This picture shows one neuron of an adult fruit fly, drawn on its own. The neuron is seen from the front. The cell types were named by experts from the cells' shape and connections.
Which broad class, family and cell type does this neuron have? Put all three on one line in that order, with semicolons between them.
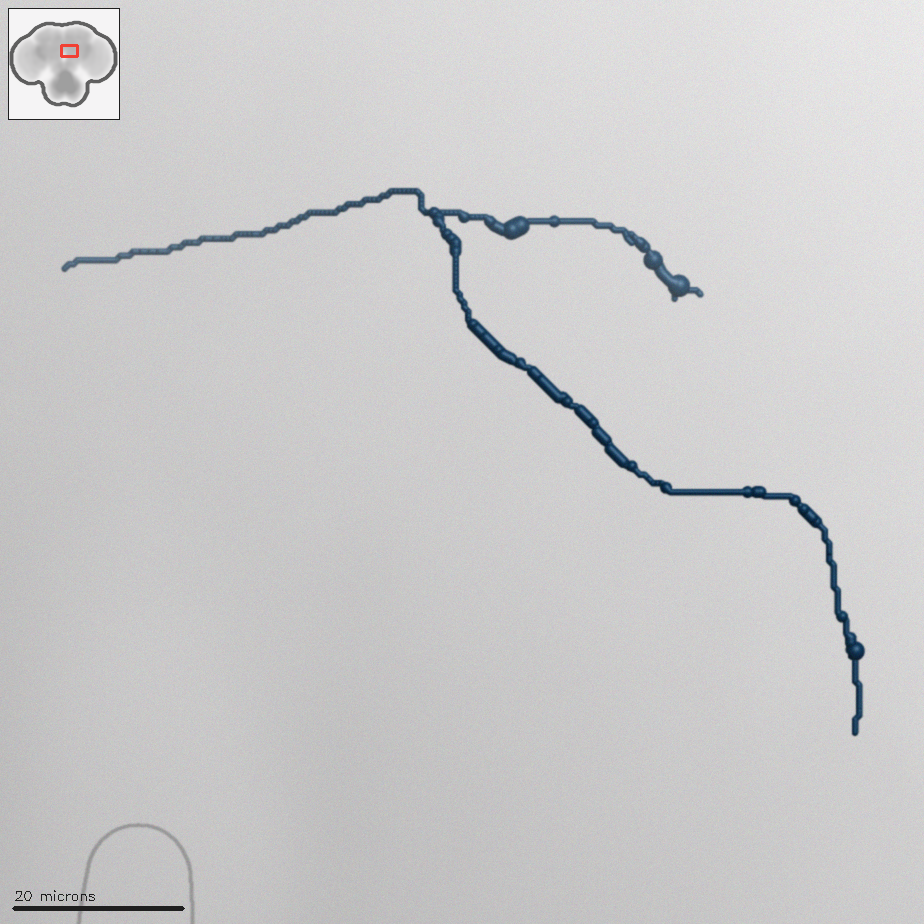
sensory neuron entering the brain; class olfactory; ORN_DL5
